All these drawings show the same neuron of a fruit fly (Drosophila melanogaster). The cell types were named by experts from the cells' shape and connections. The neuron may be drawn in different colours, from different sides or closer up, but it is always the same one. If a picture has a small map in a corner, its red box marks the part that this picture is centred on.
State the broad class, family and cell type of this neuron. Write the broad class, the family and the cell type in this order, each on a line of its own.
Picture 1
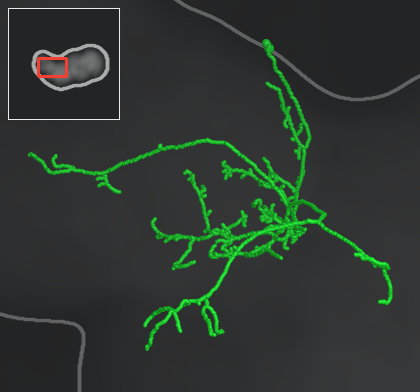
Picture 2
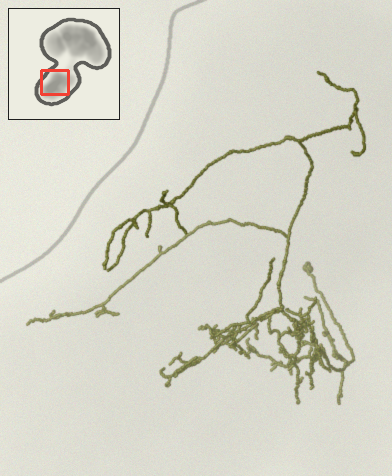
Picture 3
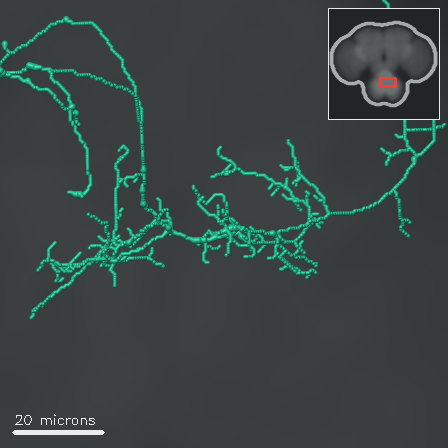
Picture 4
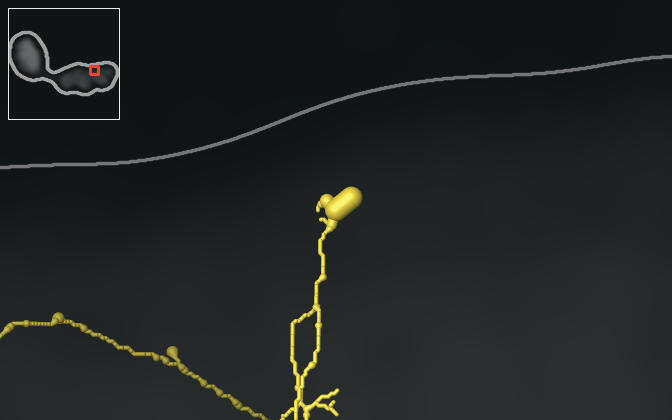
nerve-cord intrinsic neuron
hemilineage 18B
IN18B054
